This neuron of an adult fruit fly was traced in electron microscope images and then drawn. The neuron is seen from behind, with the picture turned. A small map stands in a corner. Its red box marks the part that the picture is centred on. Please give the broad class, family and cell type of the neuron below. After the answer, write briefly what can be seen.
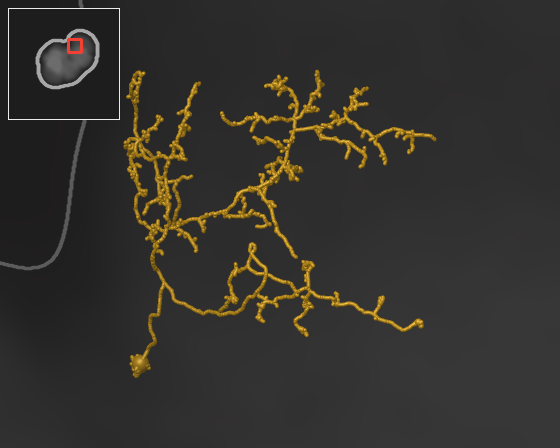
Its broad class is optic-lobe intrinsic neuron. The family is LPi. The cell type is LPi3c. The cell body can be seen at the lower left of the picture. The picture shows dozens of branch ends.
